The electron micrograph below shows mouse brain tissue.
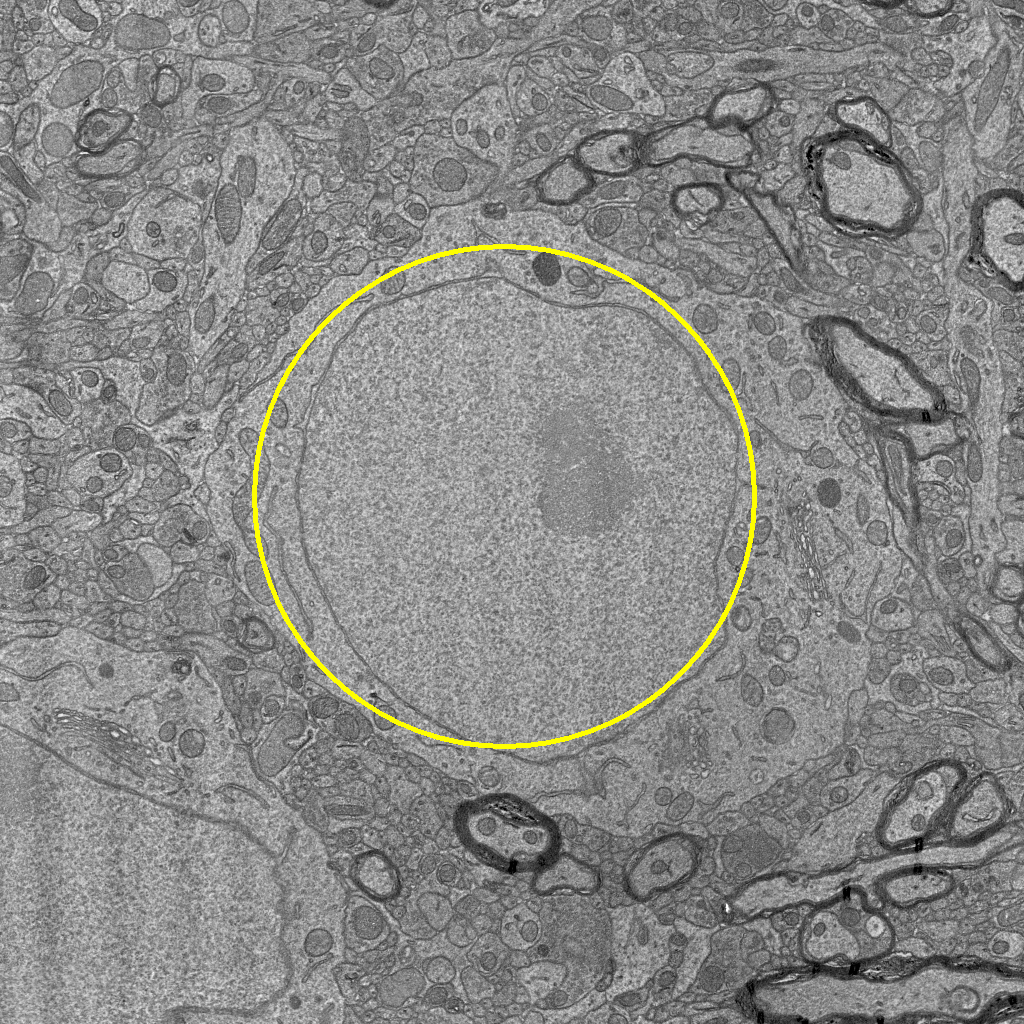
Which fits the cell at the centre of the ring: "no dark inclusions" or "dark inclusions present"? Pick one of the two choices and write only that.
Dark inclusions present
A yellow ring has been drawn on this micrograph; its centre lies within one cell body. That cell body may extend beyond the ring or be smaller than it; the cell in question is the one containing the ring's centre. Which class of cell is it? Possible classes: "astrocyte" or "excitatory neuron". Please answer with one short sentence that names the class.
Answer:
In the centre of the ring sits an excitatory neuron.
